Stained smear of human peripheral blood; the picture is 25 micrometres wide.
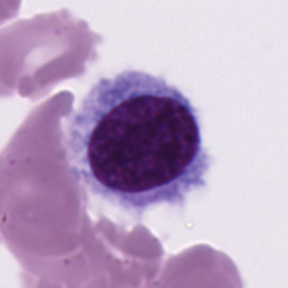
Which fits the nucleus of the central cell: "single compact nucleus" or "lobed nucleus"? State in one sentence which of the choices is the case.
This cell has an undivided, compact nucleus that is round, oval or kidney-shaped.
